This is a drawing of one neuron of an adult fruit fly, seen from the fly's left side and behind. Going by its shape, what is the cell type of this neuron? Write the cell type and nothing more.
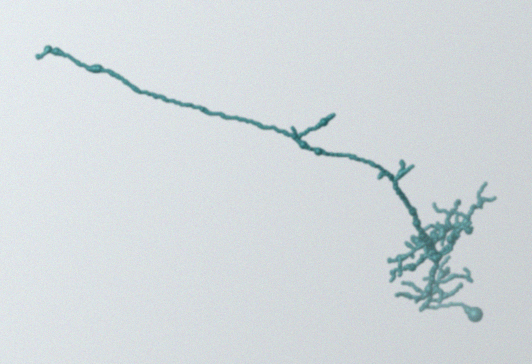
TmY3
